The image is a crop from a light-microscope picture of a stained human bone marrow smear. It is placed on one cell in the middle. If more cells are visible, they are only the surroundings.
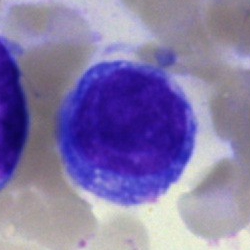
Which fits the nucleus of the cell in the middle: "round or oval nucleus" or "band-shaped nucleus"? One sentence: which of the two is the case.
There is a compact round or oval nucleus in this cell.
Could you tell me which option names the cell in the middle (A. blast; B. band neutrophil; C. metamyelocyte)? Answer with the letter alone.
A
